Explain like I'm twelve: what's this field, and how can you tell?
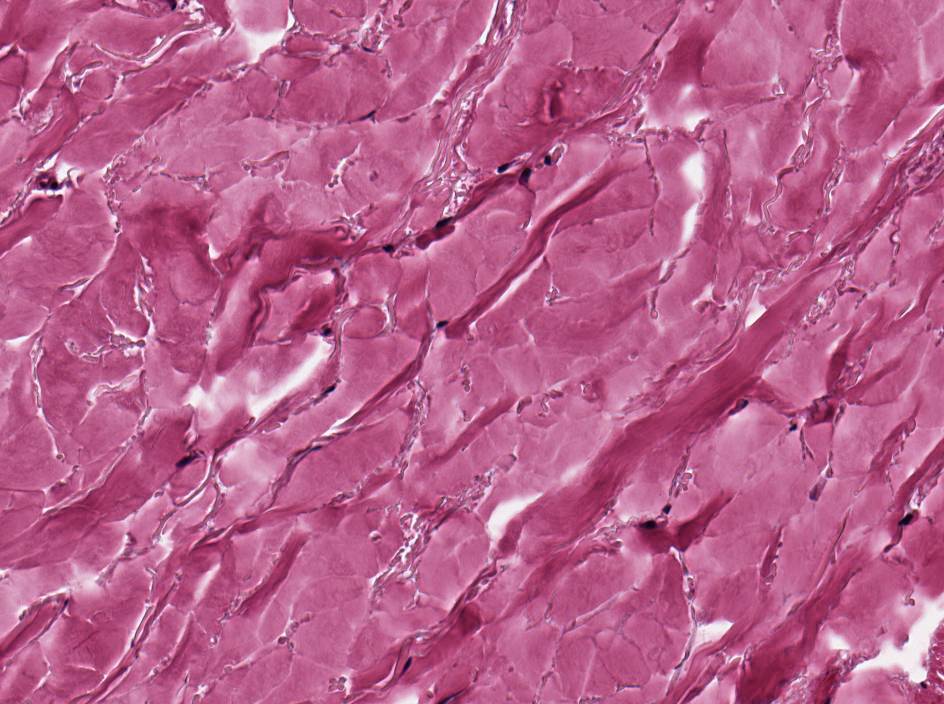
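I'd call this dermis. Closely packed eosinophilic fibres run from edge to edge, and I find no epithelium and no fat cells anywhere. The nuclei are few, small, dark and elongated, and they sit in the thin partitions between fibres.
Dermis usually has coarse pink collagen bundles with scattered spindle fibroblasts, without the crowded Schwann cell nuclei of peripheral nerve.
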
